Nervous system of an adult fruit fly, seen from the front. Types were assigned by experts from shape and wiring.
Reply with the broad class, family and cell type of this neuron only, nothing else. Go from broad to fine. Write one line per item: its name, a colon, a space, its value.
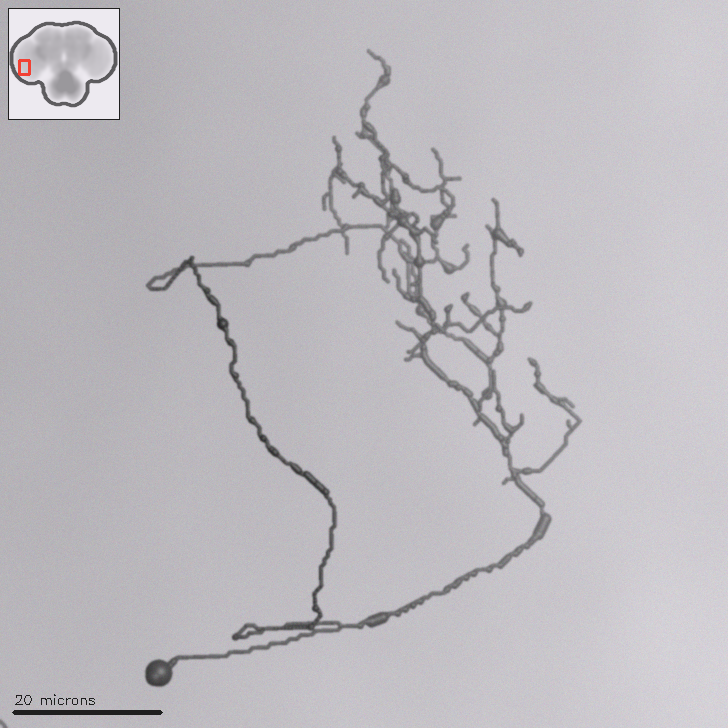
broad class: optic-lobe intrinsic neuron
family: Tm
cell type: Tm33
